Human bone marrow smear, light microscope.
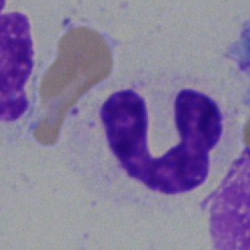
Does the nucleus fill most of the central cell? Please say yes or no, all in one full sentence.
No, the cytoplasm is broad rather than a narrow rim.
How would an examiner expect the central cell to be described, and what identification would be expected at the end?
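Looking first at the nucleus, it curves into a U shape with its open side facing upward. It runs as one continuous band of fairly even width, not pinched into separate lobes. Its chromatin is dark purple and coarsely clumped. Around it, the cell border is faint and roughly round. So this is a band neutrophil.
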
